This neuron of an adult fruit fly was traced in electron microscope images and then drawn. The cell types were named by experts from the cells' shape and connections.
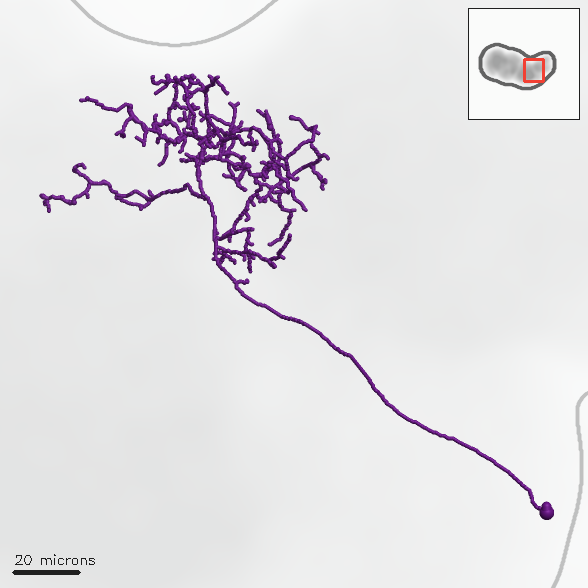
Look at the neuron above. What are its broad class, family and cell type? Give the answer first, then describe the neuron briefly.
This is a nerve-cord intrinsic neuron. The family is hemilineage 12A. The cell type is IN12A063_e. The cell body can be seen at the lower right of the picture. From left to right in the picture it spans about 160 microns. Dozens of branch ends can be seen.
